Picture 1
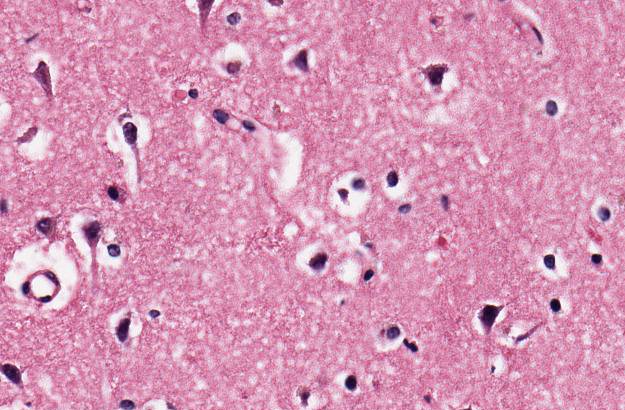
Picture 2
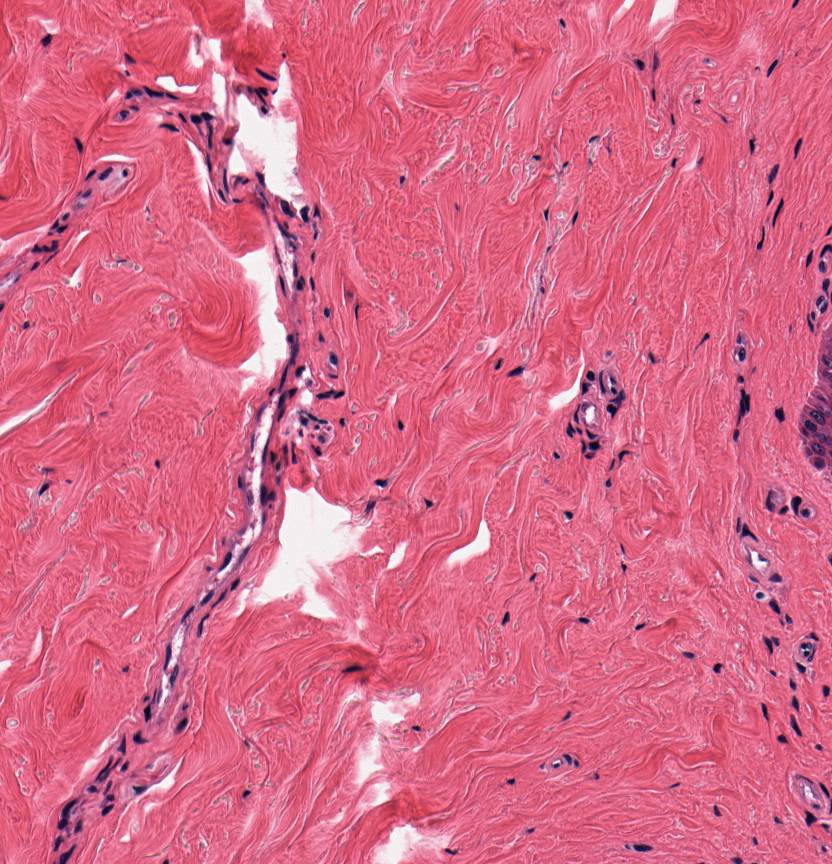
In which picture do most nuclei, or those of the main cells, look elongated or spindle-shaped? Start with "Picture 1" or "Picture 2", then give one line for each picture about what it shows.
Picture 2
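What picture 1 shows: Most nuclei are small, round and darkly stained, with little visible cytoplasm.
What picture 2 shows: Cells are sparse, seen mainly as small dark spindle-shaped nuclei scattered between the collagen bundles.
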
